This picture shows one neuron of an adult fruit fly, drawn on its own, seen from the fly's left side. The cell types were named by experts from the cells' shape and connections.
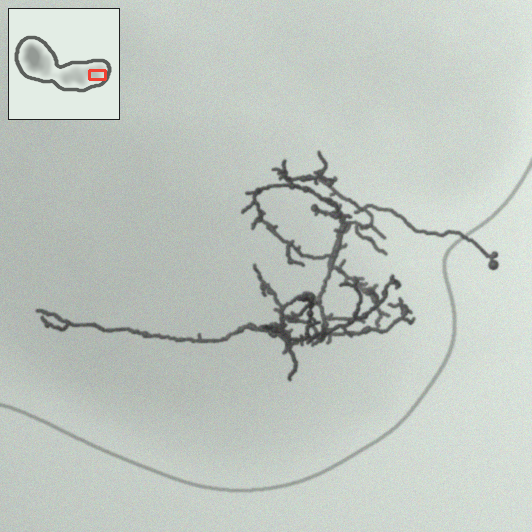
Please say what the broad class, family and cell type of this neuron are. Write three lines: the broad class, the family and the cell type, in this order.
nerve-cord intrinsic neuron
hemilineage 20A.22A
IN20A.22A048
